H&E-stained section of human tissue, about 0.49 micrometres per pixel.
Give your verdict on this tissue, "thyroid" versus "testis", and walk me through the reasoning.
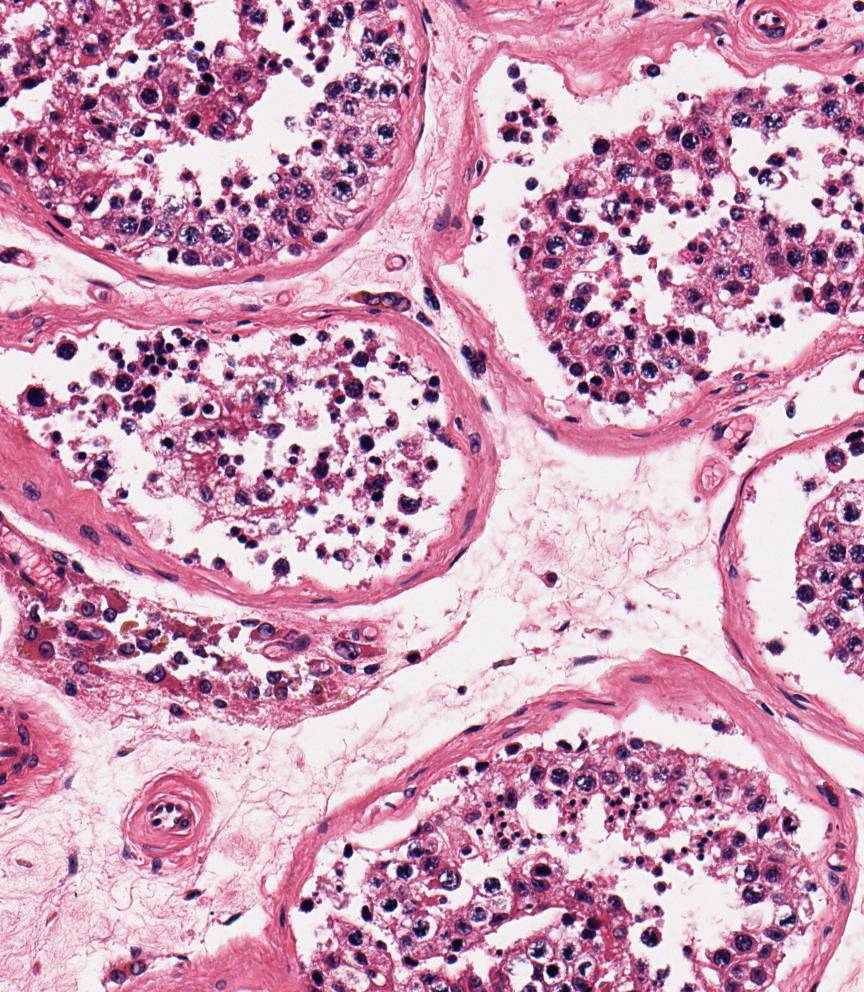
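This one's testis. What decides is the tubule contents: many large cells with round nuclei showing coarse, clumped dark chromatin, and among them numerous small, round, very dark nuclei.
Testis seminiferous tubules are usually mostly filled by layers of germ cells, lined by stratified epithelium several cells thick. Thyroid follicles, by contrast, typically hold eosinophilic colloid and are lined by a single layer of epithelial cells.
Each tubule has a thick pink fibrous boundary with flattened, spindle-shaped nuclei.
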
